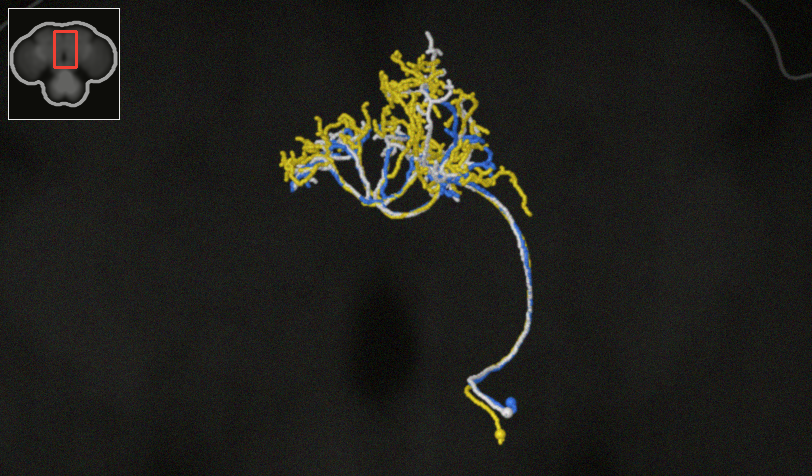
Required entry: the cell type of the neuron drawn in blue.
FB5W_b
